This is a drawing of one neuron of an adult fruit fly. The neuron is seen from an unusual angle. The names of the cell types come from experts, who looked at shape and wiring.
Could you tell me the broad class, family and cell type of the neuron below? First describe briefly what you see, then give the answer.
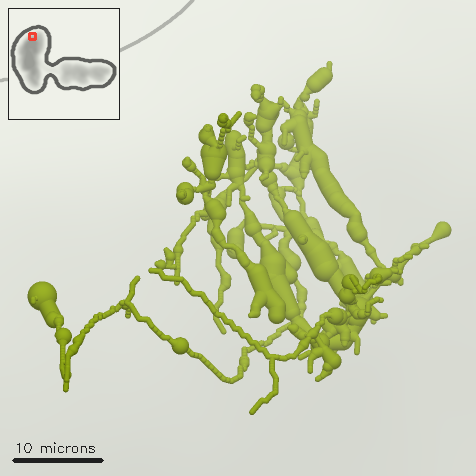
It is in the brain and does not reach the nerve cord. The cell body can be seen on the left of the picture. The picture shows dozens of branch ends. This is an optic-lobe intrinsic neuron. The family is Dm. Its cell type is Dm9.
